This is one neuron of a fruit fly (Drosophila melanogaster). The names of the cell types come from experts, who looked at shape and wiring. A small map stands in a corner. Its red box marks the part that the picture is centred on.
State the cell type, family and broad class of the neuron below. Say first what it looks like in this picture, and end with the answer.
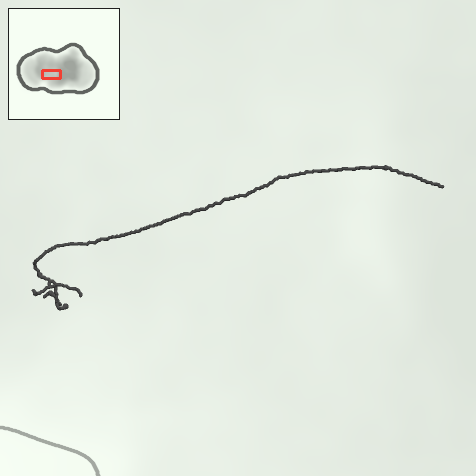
The drawing shows no cell body. There are a dozen or fewer branch ends. Its cell type is ORN_VL2p. Its family is called class olfactory. Its broad class is sensory neuron entering the brain.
